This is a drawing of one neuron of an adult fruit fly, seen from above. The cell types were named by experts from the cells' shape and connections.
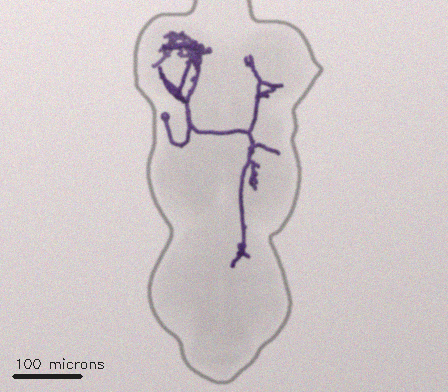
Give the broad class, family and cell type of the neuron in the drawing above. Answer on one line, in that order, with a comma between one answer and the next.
nerve-cord intrinsic neuron, hemilineage 08B, IN08B046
